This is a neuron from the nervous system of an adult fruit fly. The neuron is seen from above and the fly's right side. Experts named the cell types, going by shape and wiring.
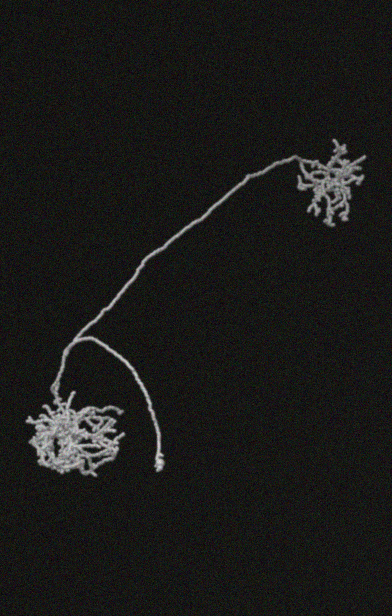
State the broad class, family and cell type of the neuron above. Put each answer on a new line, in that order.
central-brain intrinsic neuron
hemilineage VLPa2
AVLP203_c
